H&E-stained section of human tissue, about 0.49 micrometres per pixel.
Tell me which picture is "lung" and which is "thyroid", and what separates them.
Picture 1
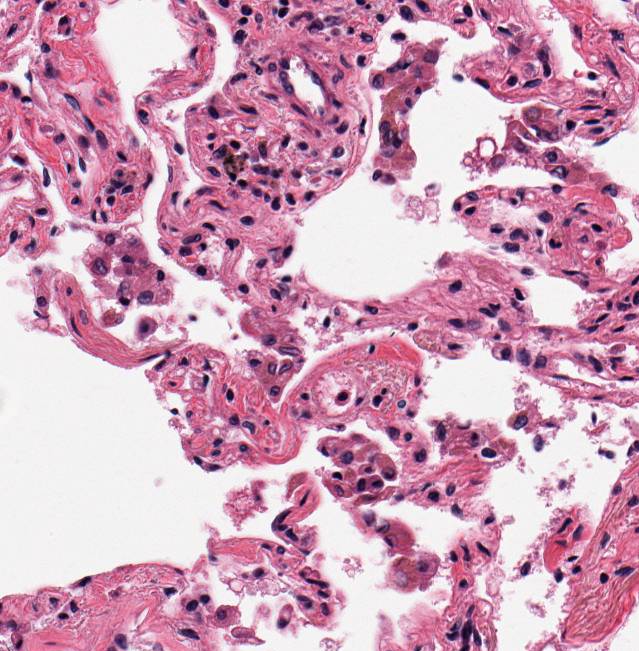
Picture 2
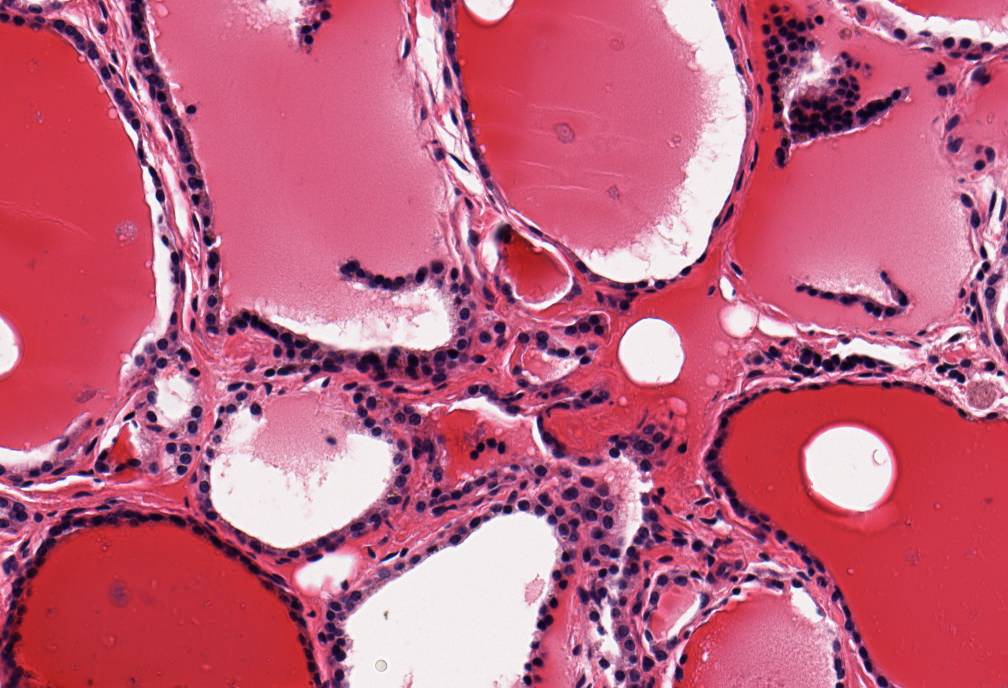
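The lung is picture 1, the thyroid picture 2. In the lung, branching pink strands thickened by wavy collagen fibres separate irregular empty spaces, and clusters of rounded cells with plenty of pink cytoplasm lie free in them, clearest in the lower centre and right centre. The thyroid is a field of closely packed rounded follicles of varying size, each lined by a single layer of flattened to low cuboidal cells and parted by thin pink fibrous strands. Many of those follicles show a pale white cleft between the colloid and the lining.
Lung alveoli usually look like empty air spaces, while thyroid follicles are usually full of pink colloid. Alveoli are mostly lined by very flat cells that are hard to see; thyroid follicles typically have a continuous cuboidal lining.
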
